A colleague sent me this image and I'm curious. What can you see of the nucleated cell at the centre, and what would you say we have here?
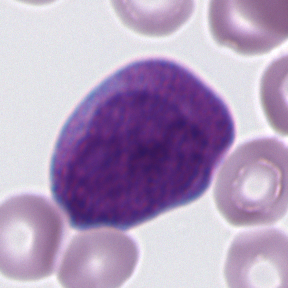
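First, the chromatin is fine and evenly spread, with no coarse dark clumps. Next, the cytoplasm forms only a thin blue rim around the nucleus. Last, no vacuoles are present anywhere in the cell. This cell is an atypical promyelocyte.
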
